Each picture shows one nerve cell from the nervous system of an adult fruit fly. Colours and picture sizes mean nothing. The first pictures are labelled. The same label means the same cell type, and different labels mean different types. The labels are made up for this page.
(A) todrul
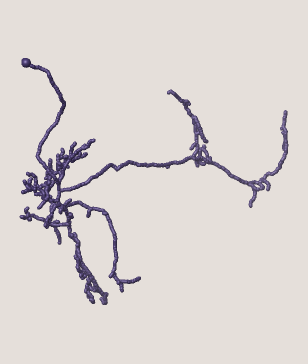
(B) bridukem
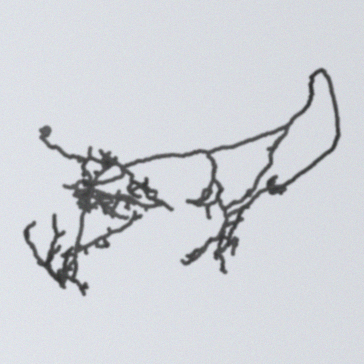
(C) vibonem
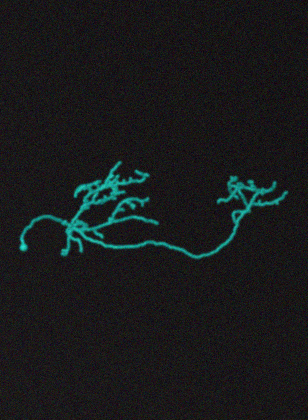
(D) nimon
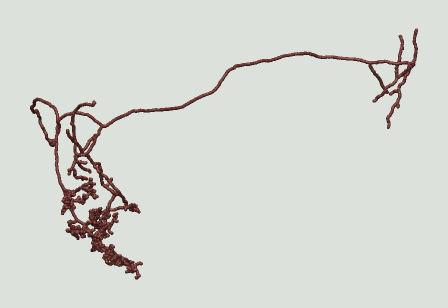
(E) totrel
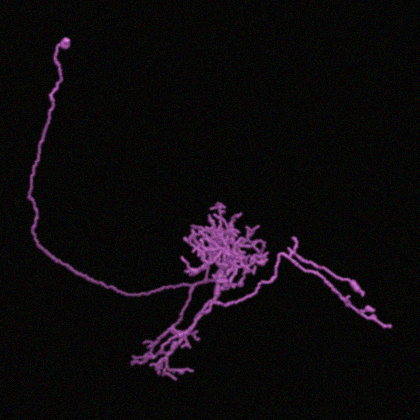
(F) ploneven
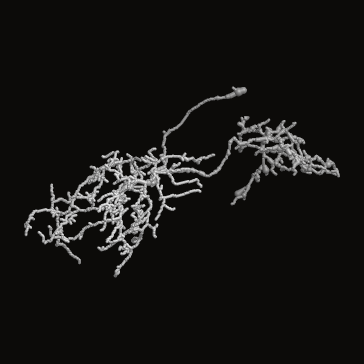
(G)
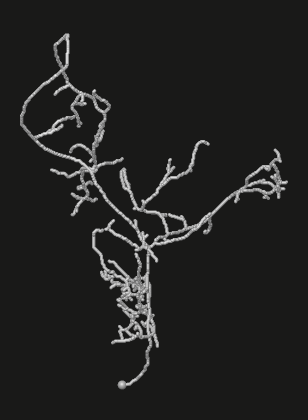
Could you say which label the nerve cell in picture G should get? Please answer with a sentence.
It belongs to bridukem.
